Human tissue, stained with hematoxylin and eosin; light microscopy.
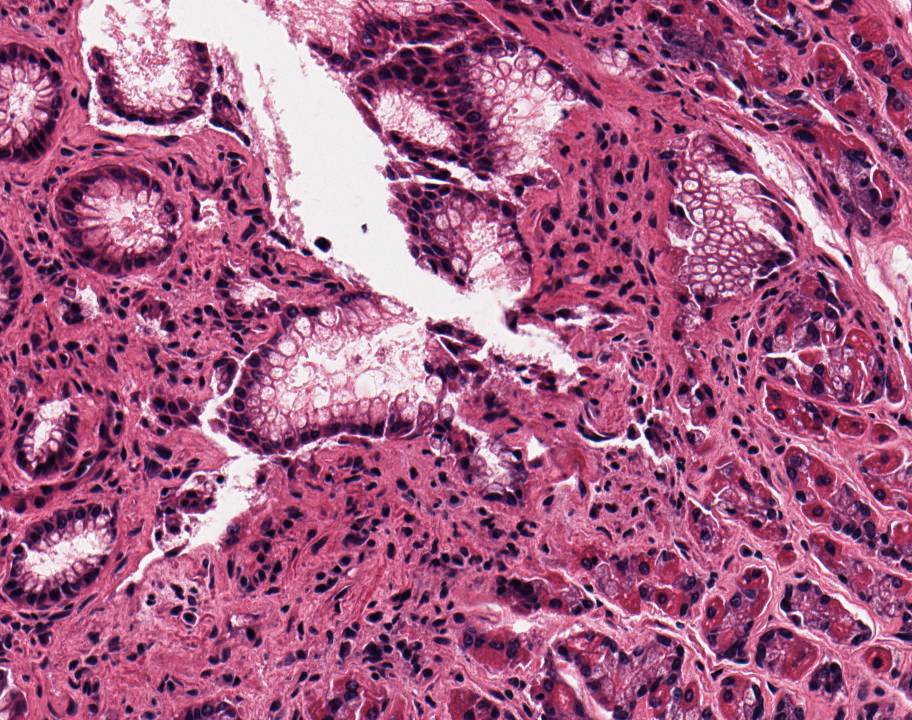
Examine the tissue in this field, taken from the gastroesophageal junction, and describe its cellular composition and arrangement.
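At the far left, glands are cut across as round profiles, each with a small central lumen. Their lining cells have pale, bubbly mucinous cytoplasm, with dark nuclei crowded at the base. In the lower centre, the stroma is densely crowded with dark oval and spindle nuclei set in pink fibrous tissue. No fat cells are present anywhere in the field.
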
